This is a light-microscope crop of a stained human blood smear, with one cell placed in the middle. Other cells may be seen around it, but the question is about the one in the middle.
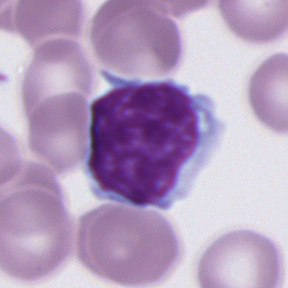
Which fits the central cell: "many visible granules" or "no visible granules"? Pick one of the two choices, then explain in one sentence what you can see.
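No visible granules. The cytoplasm contains no visible granules.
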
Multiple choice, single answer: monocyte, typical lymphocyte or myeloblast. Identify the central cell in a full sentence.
Seen at the centre of the crop is a typical lymphocyte.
